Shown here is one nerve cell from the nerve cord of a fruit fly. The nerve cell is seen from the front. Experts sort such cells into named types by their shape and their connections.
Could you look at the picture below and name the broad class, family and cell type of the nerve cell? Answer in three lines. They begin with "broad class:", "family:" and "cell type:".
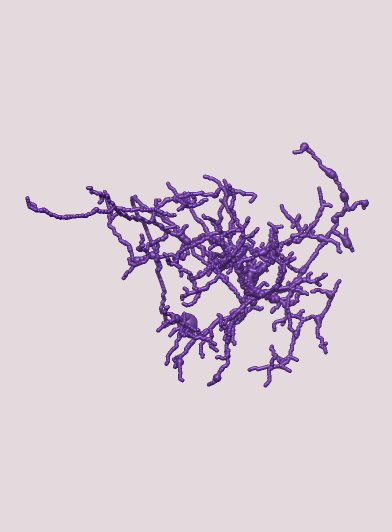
broad class: nerve-cord intrinsic neuron
family: hemilineage 20A.22A
cell type: IN20A.22A044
